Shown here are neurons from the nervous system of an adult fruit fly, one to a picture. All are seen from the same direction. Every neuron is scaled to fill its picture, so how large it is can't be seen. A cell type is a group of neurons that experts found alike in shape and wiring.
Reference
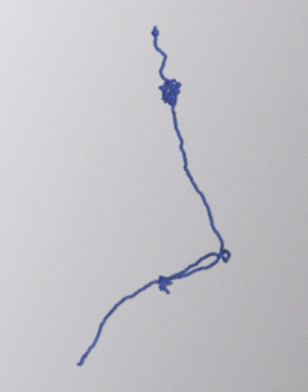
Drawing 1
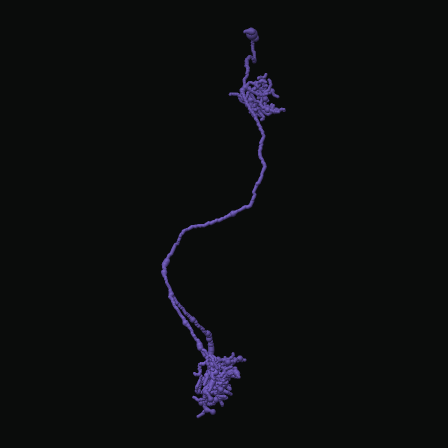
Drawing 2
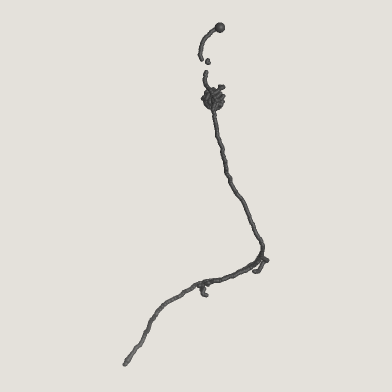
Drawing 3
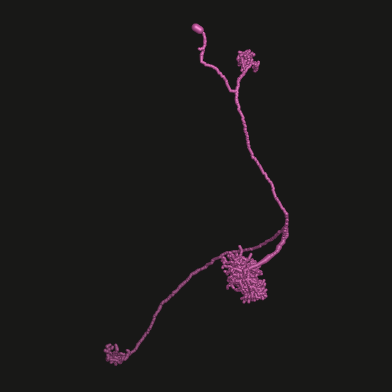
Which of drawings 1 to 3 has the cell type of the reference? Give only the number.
2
